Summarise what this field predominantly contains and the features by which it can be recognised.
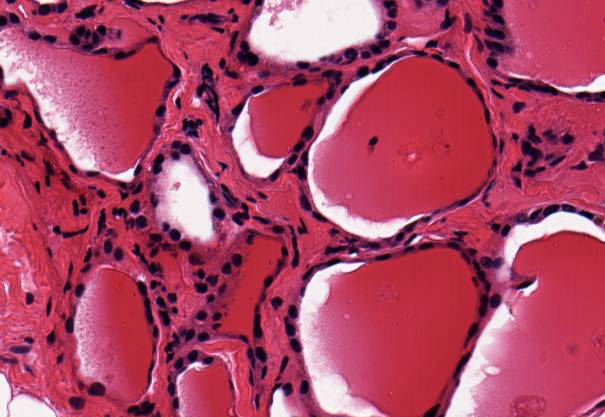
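Thyroid follicle, that's it: most of the follicles here are filled with homogeneous deep pink colloid. Their lining cell nuclei are small, dark and densely stained.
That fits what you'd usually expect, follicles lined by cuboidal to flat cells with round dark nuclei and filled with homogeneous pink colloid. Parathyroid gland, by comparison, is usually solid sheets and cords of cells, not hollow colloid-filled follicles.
Between the follicles there's pink fibrous collagenous stroma with scattered spindle-shaped nuclei, and in many follicles a white crescent-shaped gap separates the colloid from the lining.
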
